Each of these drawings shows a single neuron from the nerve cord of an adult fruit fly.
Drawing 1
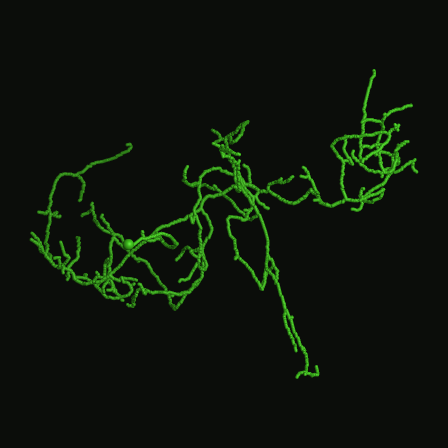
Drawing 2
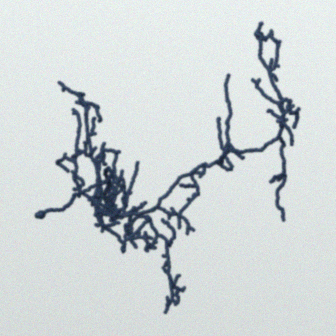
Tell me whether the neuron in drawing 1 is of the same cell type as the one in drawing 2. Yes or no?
no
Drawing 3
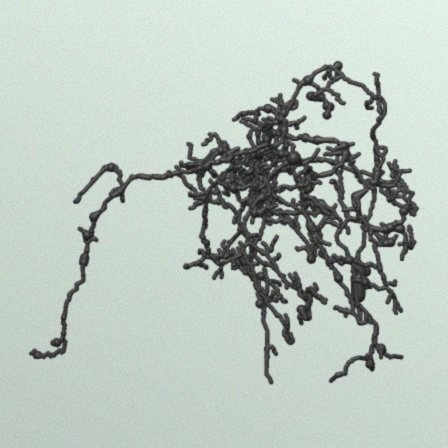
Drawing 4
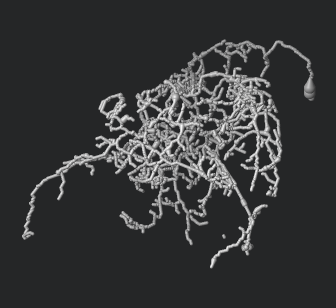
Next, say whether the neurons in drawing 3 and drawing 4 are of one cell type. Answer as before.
yes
